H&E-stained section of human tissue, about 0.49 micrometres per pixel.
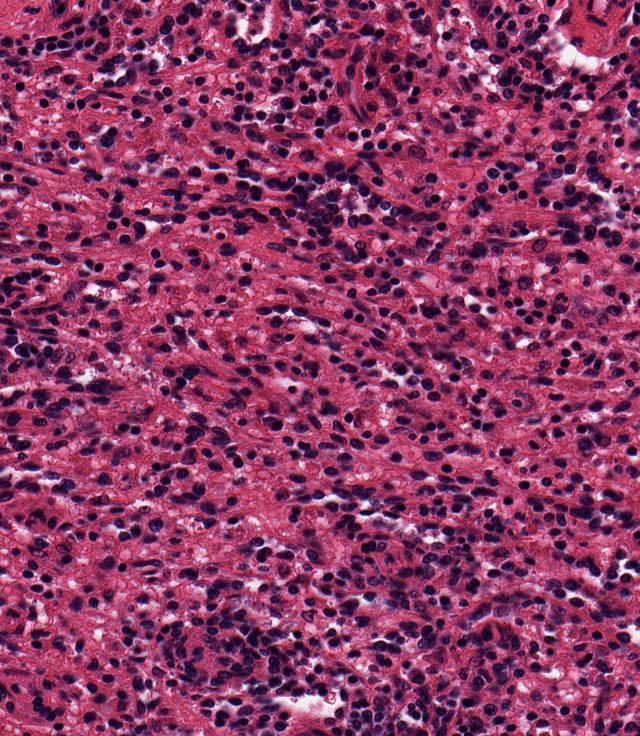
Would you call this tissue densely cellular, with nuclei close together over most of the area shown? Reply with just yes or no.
Yes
